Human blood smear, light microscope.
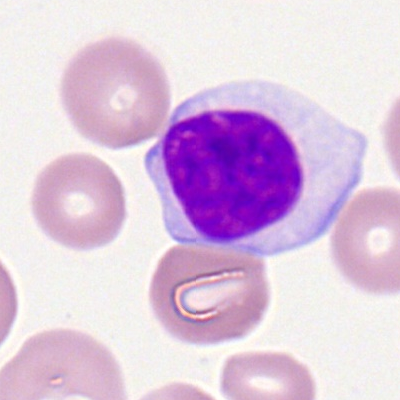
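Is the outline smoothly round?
No; it is irregular and somewhat angular.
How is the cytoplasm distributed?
It is pale blue, in a band wider on the right than on the left.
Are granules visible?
None.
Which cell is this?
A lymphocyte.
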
